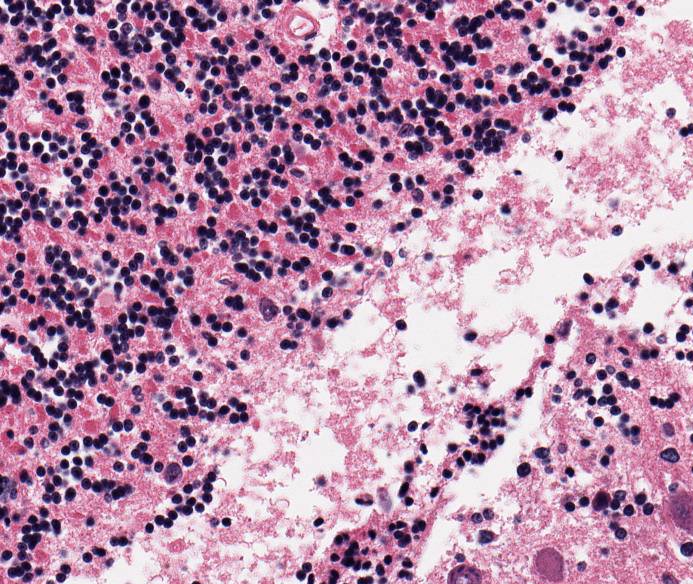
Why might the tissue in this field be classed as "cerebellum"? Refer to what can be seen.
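Look at the upper left first: a dense sheet of closely packed small dark nuclei.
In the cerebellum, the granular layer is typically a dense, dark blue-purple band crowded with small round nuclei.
Now the lower right: pink fibrillary tissue, nuclei only sparse and scattered.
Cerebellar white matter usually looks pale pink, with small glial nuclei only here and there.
Both regions fit the name. No epithelium or glands appear anywhere in the field.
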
